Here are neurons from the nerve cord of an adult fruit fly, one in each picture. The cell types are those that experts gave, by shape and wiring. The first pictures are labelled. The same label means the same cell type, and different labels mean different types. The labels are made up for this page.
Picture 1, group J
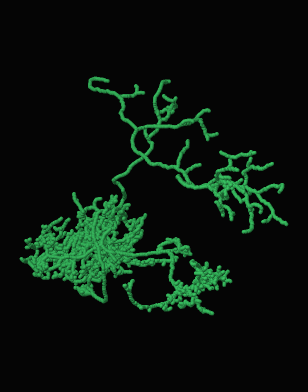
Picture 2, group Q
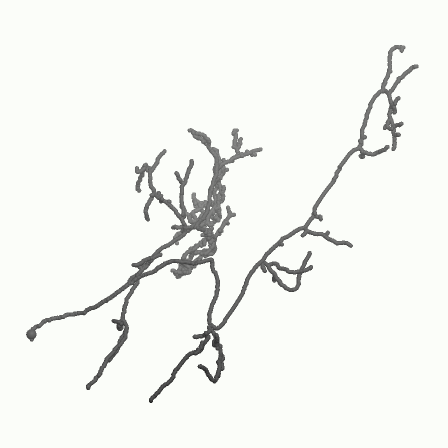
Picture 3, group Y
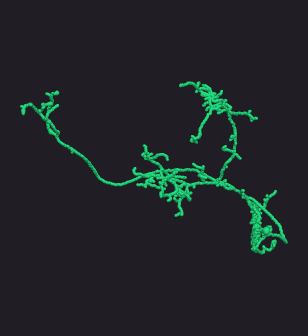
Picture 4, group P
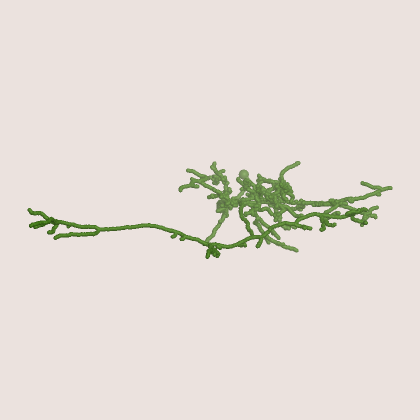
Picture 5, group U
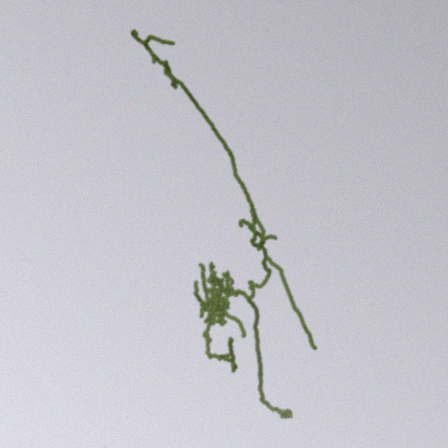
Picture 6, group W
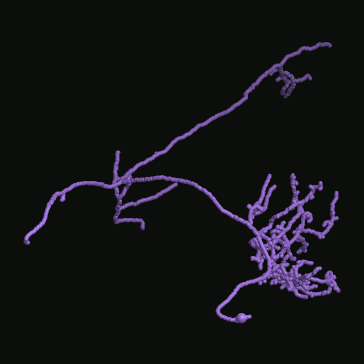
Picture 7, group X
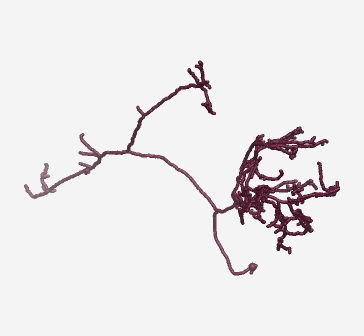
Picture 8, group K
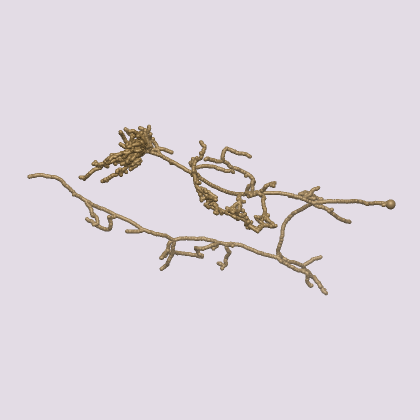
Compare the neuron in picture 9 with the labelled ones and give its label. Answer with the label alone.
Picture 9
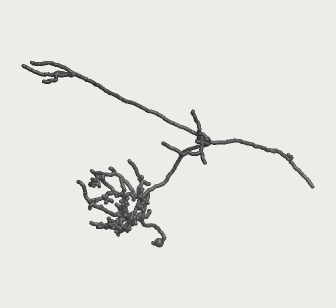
group W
